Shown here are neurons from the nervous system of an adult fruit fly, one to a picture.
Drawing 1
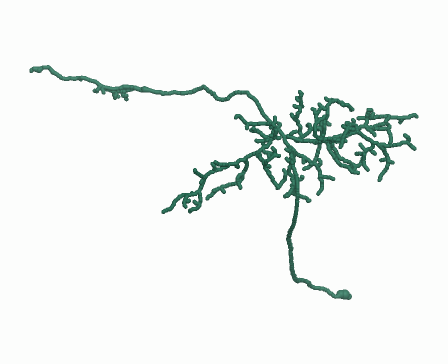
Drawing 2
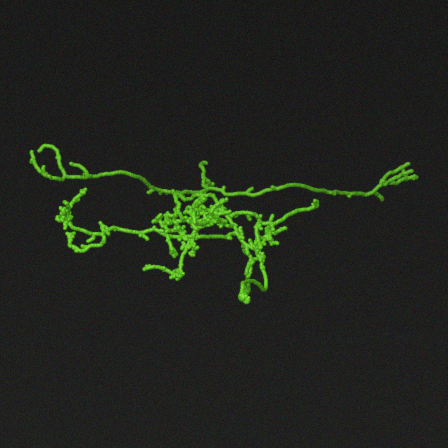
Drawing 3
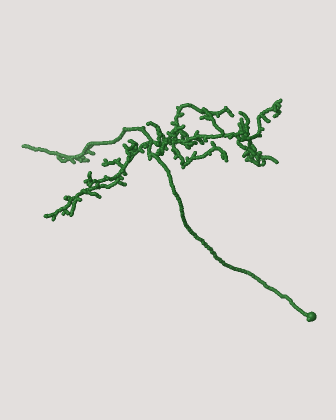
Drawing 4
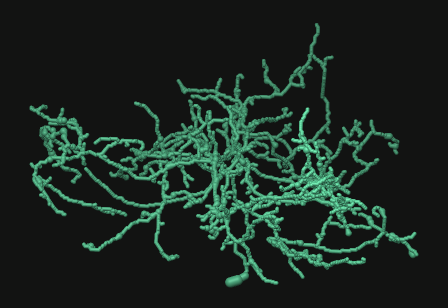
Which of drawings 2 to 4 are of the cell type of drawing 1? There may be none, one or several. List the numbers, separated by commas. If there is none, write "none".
3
